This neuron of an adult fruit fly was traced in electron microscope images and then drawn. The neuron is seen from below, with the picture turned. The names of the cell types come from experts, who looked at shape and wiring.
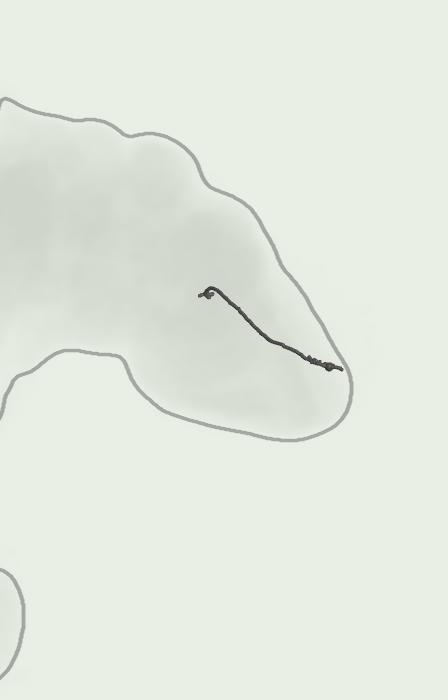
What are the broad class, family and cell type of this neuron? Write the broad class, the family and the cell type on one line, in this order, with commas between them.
optic-lobe intrinsic neuron, L, L3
